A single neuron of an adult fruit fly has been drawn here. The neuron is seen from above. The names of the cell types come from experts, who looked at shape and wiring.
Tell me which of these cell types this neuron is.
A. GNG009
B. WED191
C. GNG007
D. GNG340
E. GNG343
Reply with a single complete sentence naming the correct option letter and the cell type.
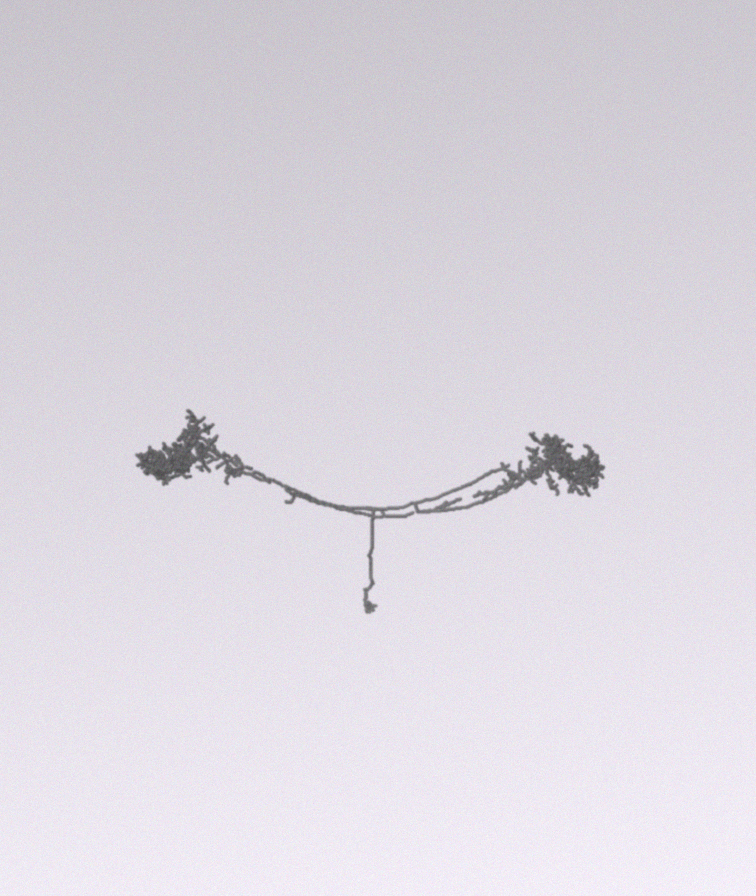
Option B, which reads WED191, is the cell type of the neuron.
